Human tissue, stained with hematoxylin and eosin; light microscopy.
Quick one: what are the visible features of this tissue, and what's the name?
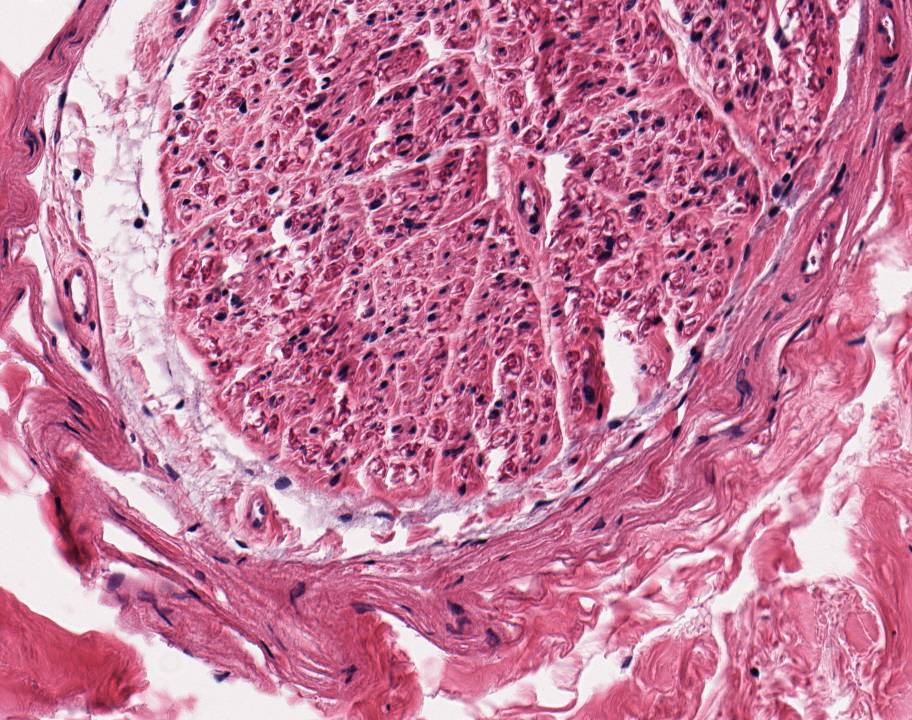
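A large rounded bundle occupies the upper centre of the field, enclosed by concentric layers of tissue. It consists of numerous small rounded profiles cut transversely. Small dark oval nuclei lie singly among these profiles throughout the bundle. The surrounding layers contain thin elongated nuclei aligned parallel to the bundle's curved outline. The tissue is tibial nerve.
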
